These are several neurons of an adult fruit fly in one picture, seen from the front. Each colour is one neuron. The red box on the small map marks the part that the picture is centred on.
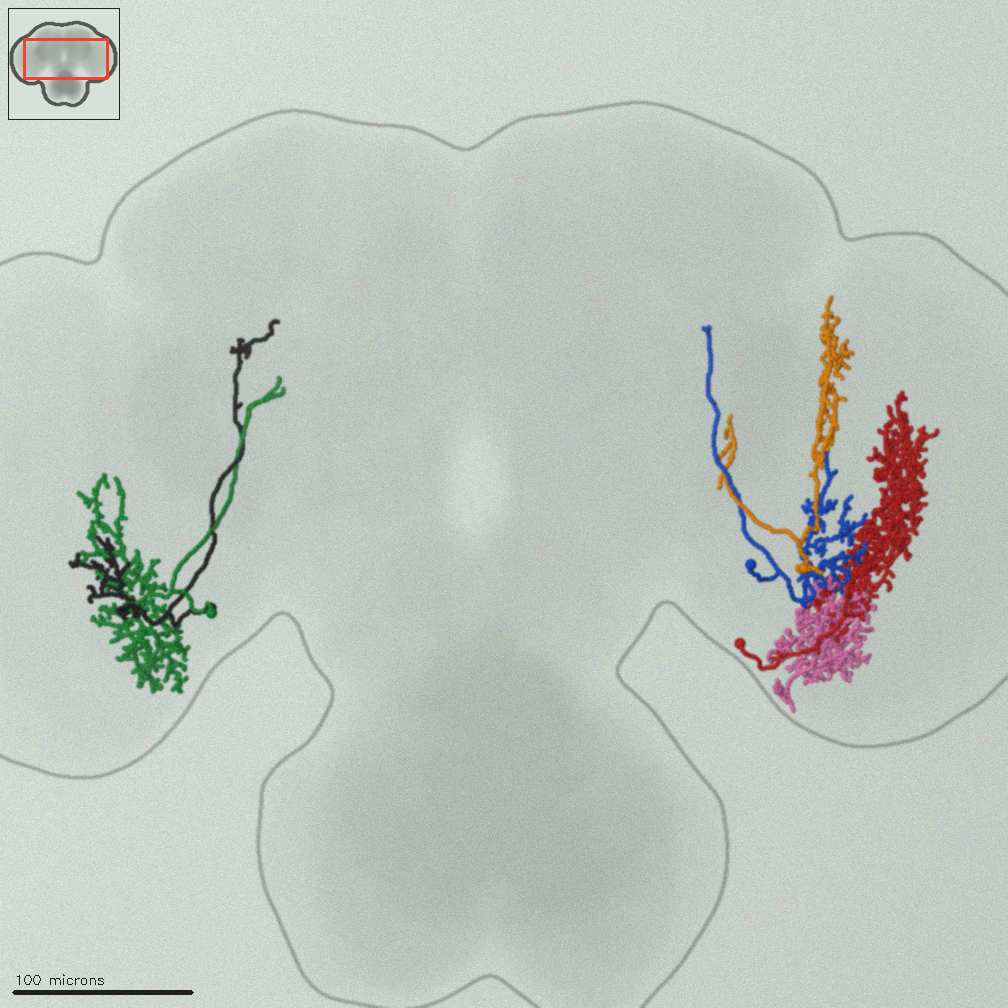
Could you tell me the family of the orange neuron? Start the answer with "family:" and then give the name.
family: MeLo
